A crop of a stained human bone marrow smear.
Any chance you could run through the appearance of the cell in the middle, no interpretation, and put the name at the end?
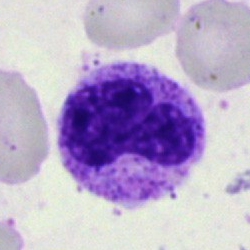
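Dense, dark purple chromatin fills a kidney-shaped nucleus whose indentation faces downward. Most of the lilac cytoplasm lies below the nucleus, filling that indentation, and fine purple granules are scattered throughout it. The cell is a band neutrophil.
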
